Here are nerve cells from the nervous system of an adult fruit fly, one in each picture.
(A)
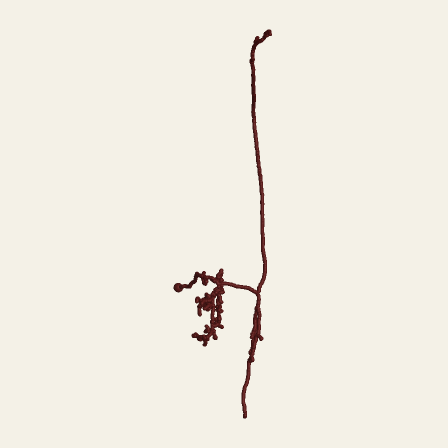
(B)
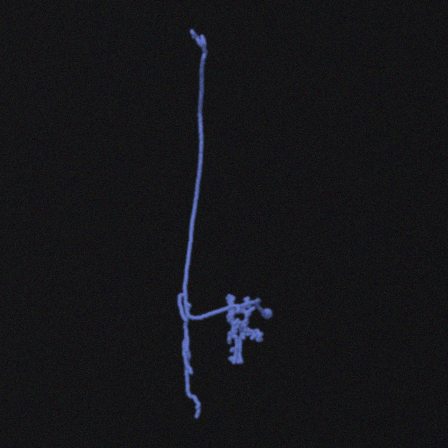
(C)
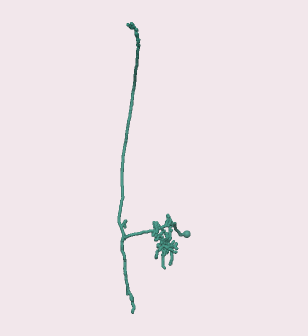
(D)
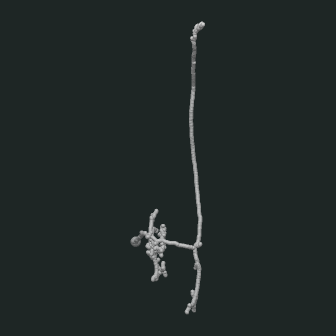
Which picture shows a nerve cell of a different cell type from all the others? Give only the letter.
A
